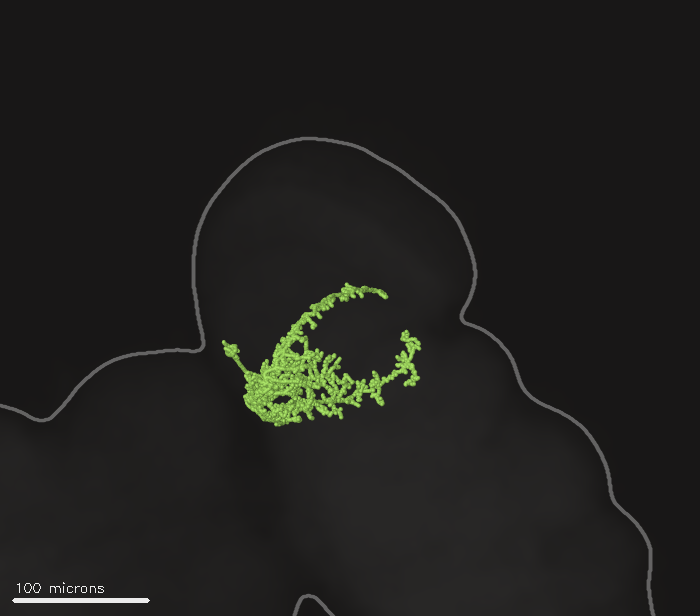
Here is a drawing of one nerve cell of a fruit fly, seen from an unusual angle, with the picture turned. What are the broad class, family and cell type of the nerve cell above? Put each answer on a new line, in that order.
optic-lobe intrinsic neuron
Li
Li37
